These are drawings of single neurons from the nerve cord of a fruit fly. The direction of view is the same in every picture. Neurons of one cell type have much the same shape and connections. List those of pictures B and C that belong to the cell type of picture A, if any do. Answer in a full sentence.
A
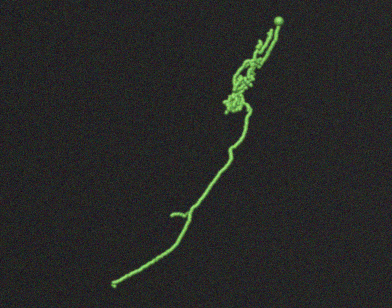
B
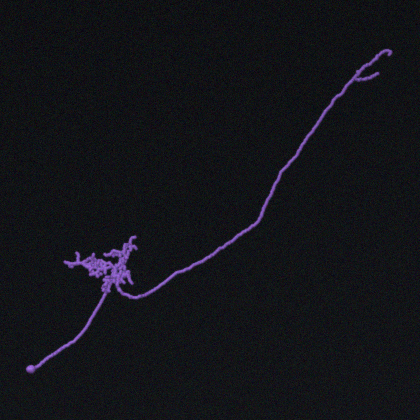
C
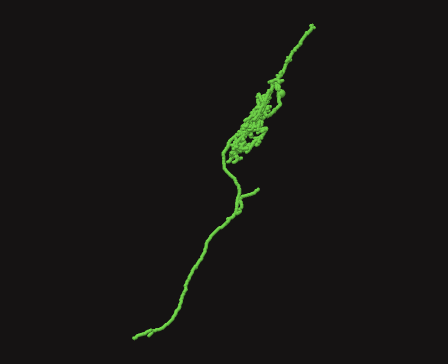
Picture B is of the same cell type.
